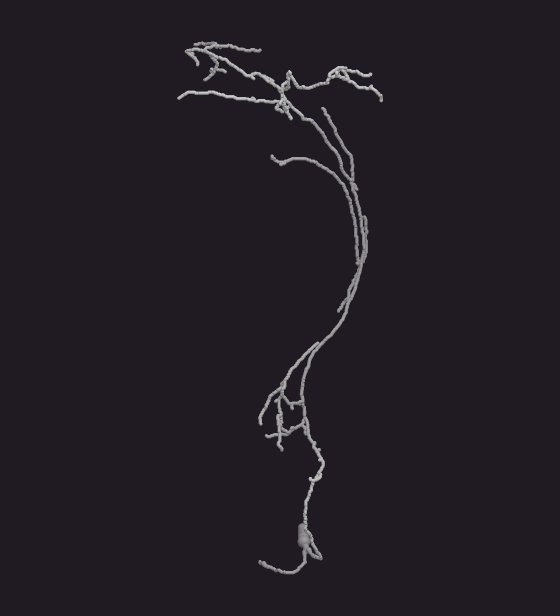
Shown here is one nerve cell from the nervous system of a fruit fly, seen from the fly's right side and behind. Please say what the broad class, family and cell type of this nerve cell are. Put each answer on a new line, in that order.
central-brain intrinsic neuron
hemilineage TRdm
SMP741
